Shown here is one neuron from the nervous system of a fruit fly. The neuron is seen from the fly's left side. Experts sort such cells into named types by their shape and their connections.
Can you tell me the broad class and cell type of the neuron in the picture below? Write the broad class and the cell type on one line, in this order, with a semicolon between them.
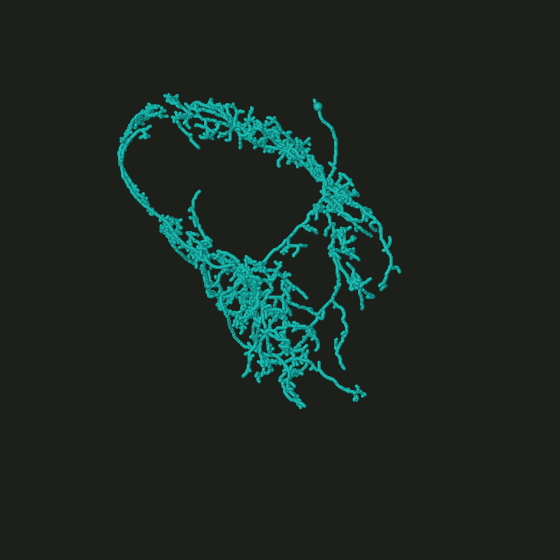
central-brain intrinsic neuron; SMP544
